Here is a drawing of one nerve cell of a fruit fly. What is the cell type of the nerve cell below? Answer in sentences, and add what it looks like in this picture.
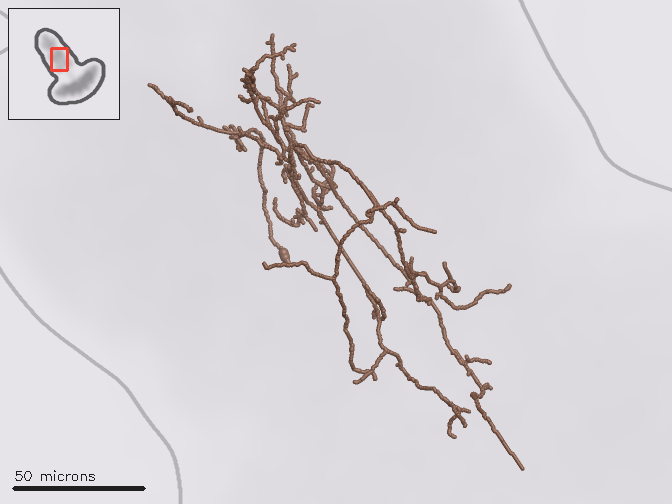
It is of cell type IN05B075. It is a nerve-cord intrinsic neuron. The cell body can be seen in the middle of the picture. From top to bottom in the picture it spans about 170 microns. The picture shows dozens of branch ends.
